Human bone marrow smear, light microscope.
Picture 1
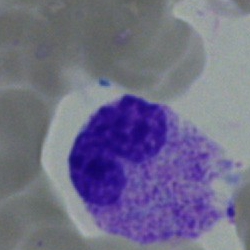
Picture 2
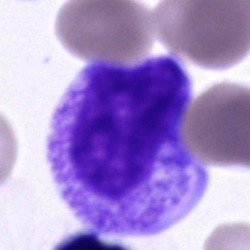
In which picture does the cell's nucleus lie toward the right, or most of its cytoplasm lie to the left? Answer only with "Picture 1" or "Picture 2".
Picture 2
